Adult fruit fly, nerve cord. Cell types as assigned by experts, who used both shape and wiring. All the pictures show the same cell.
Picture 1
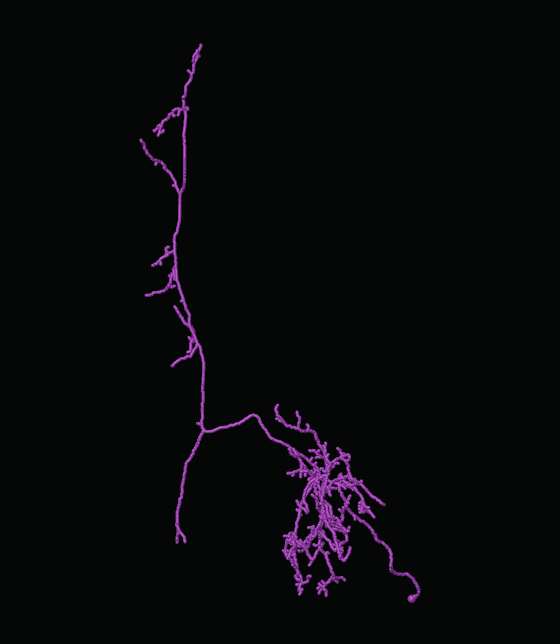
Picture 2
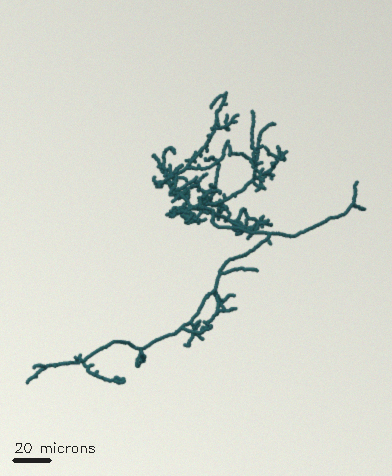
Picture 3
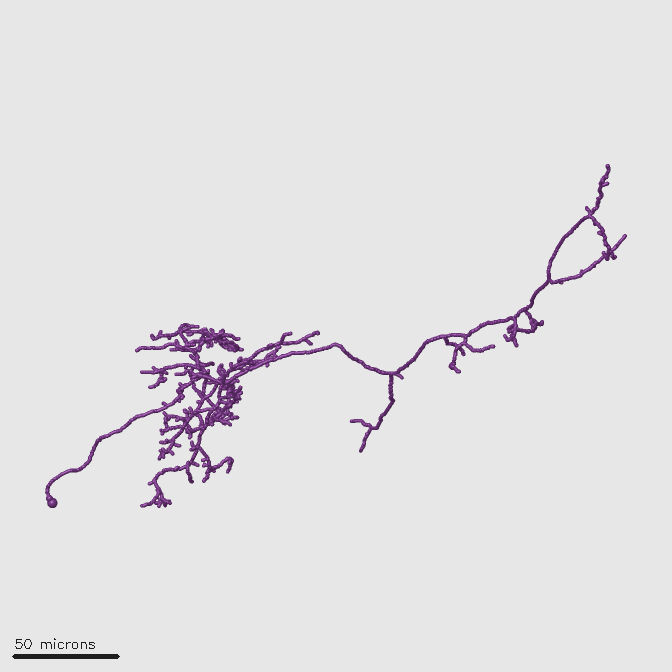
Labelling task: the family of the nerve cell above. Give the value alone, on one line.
hemilineage 08B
